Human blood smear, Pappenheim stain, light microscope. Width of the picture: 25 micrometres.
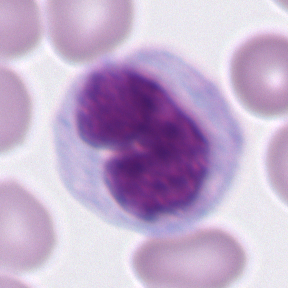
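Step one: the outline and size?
Smooth and roughly round, without projections, about 17 micrometres across.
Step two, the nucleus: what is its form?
It measures about 14 by 10 micrometres, fills about 50% of the cell's area, and has a single deep notch on its left side that gives it a kidney shape.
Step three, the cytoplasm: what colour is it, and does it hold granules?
It is pale greyish blue, with no distinct granules visible.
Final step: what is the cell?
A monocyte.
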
